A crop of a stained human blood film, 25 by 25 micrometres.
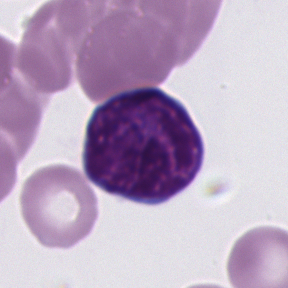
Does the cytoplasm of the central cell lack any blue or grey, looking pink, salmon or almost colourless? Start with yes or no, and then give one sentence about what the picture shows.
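No. The visible cytoplasm is deep blue.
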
